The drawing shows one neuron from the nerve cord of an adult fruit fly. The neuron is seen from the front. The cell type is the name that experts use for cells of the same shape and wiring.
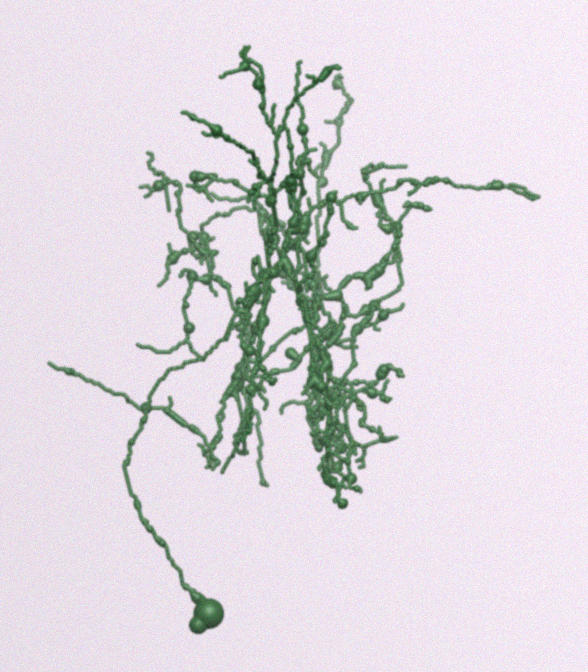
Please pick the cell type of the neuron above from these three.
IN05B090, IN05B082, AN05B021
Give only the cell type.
IN05B082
